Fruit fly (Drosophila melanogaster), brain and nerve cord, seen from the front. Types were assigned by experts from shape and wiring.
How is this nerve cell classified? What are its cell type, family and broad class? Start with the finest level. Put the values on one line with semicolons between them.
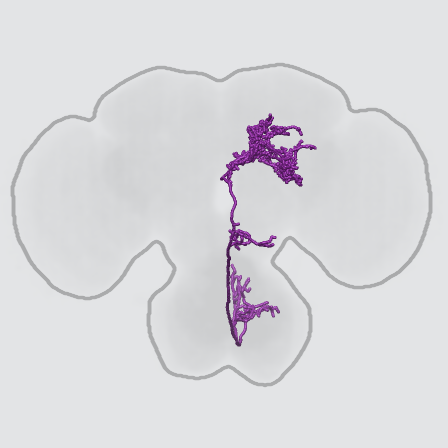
DNpe050; hemilineage DM6_central1; descending neuron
